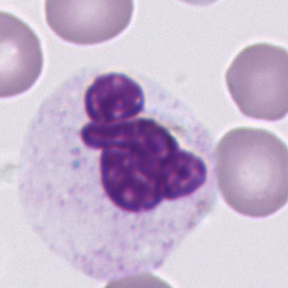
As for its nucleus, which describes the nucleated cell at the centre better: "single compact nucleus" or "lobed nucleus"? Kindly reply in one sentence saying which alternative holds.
Separate lobes or segments make up the nucleus of this cell.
